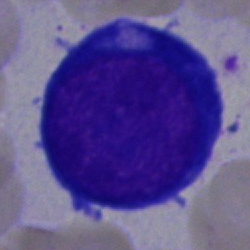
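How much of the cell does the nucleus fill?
Nearly all of it.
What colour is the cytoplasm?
Deep blue, with a pale patch at the top edge of the cell.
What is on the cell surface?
Small tag-like projections sticking out from it.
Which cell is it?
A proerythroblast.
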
